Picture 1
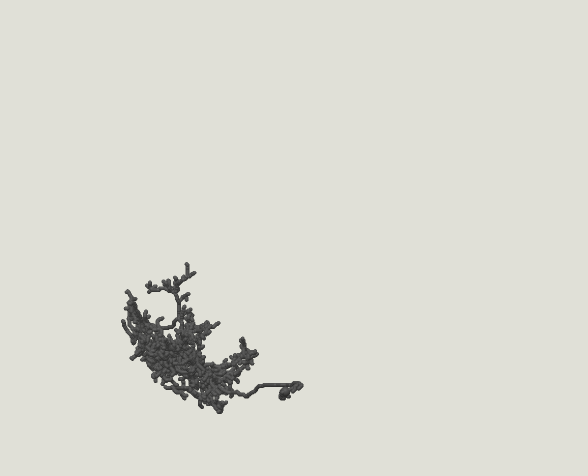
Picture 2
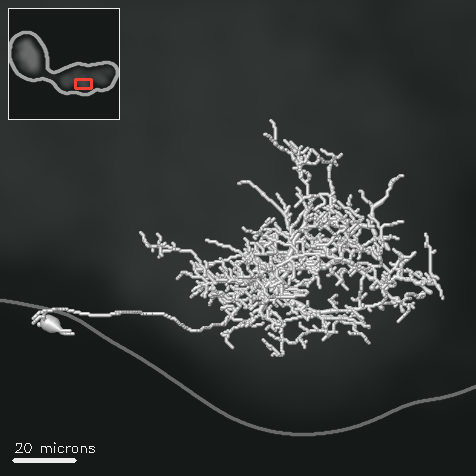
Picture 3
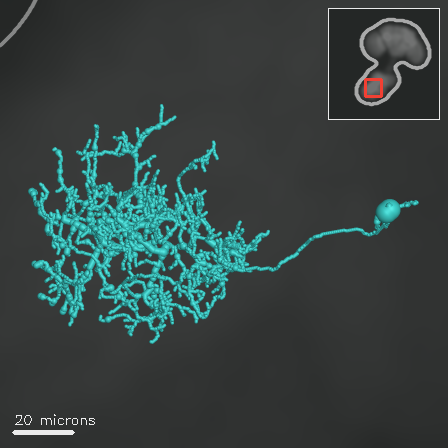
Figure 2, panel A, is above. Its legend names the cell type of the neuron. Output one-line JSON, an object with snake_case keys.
{"cell_type": "IN13B018"}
